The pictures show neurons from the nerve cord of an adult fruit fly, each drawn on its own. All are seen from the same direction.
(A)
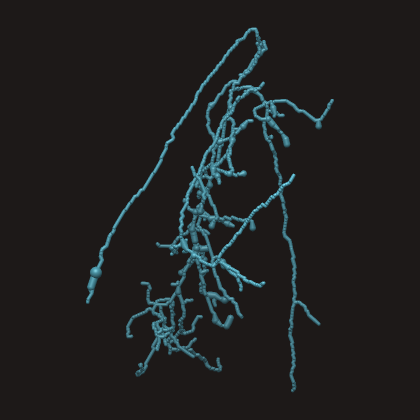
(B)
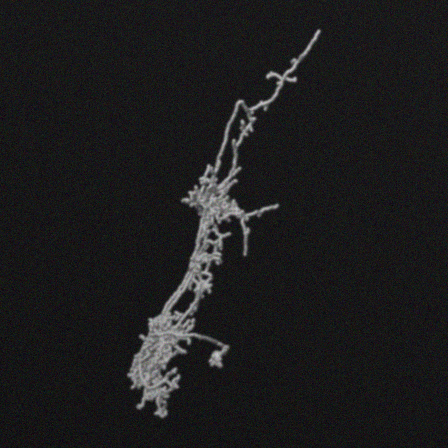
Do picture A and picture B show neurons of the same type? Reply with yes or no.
no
